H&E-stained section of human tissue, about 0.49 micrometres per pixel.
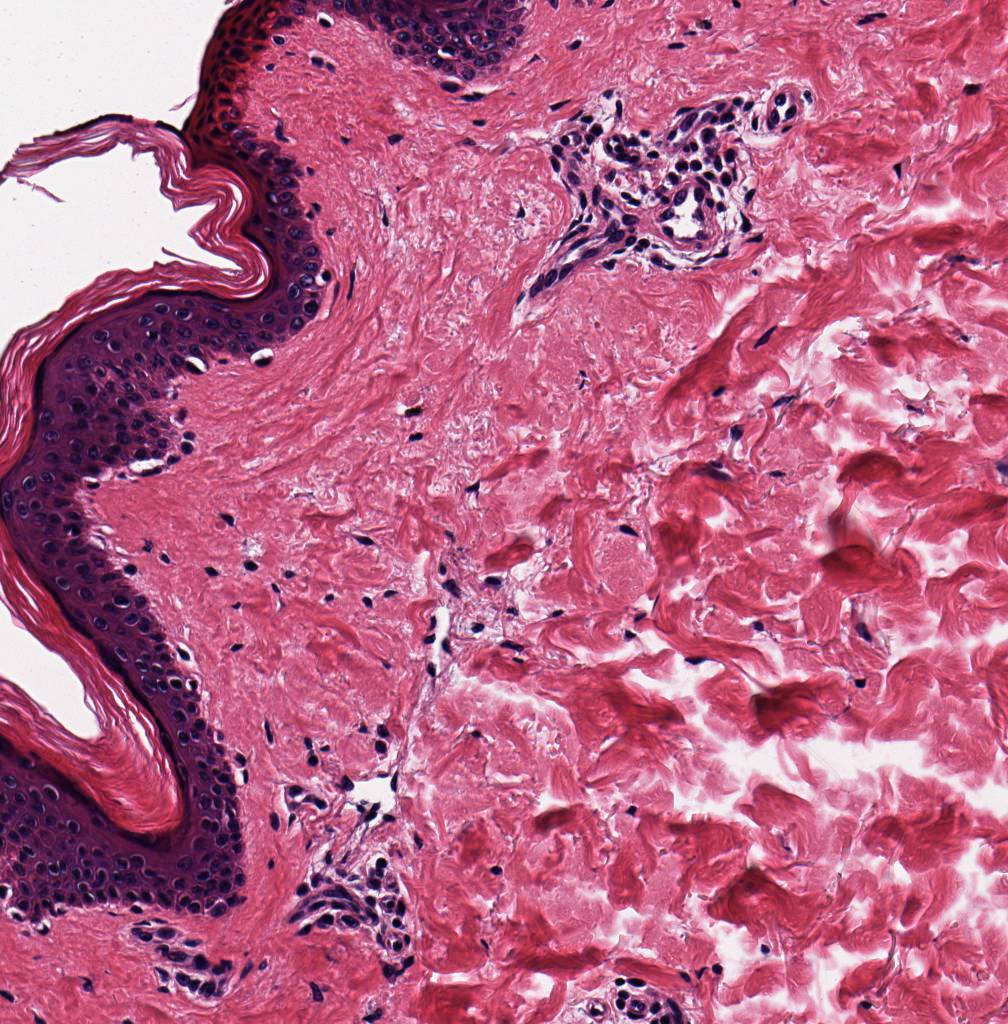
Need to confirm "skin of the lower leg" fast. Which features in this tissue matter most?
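Epithelium first: it is stratified squamous, with a layer of anucleate keratin on its surface. Its lower border undulates gently and lacks long rete ridges. In the connective tissue toward the right, collagen forms thick, deeply eosinophilic bundles separated by white clefts.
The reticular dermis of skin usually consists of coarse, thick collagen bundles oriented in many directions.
The thickness of these bundles goes with skin of the lower leg. Finally, small spindle-shaped nuclei are scattered sparsely through the connective tissue.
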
